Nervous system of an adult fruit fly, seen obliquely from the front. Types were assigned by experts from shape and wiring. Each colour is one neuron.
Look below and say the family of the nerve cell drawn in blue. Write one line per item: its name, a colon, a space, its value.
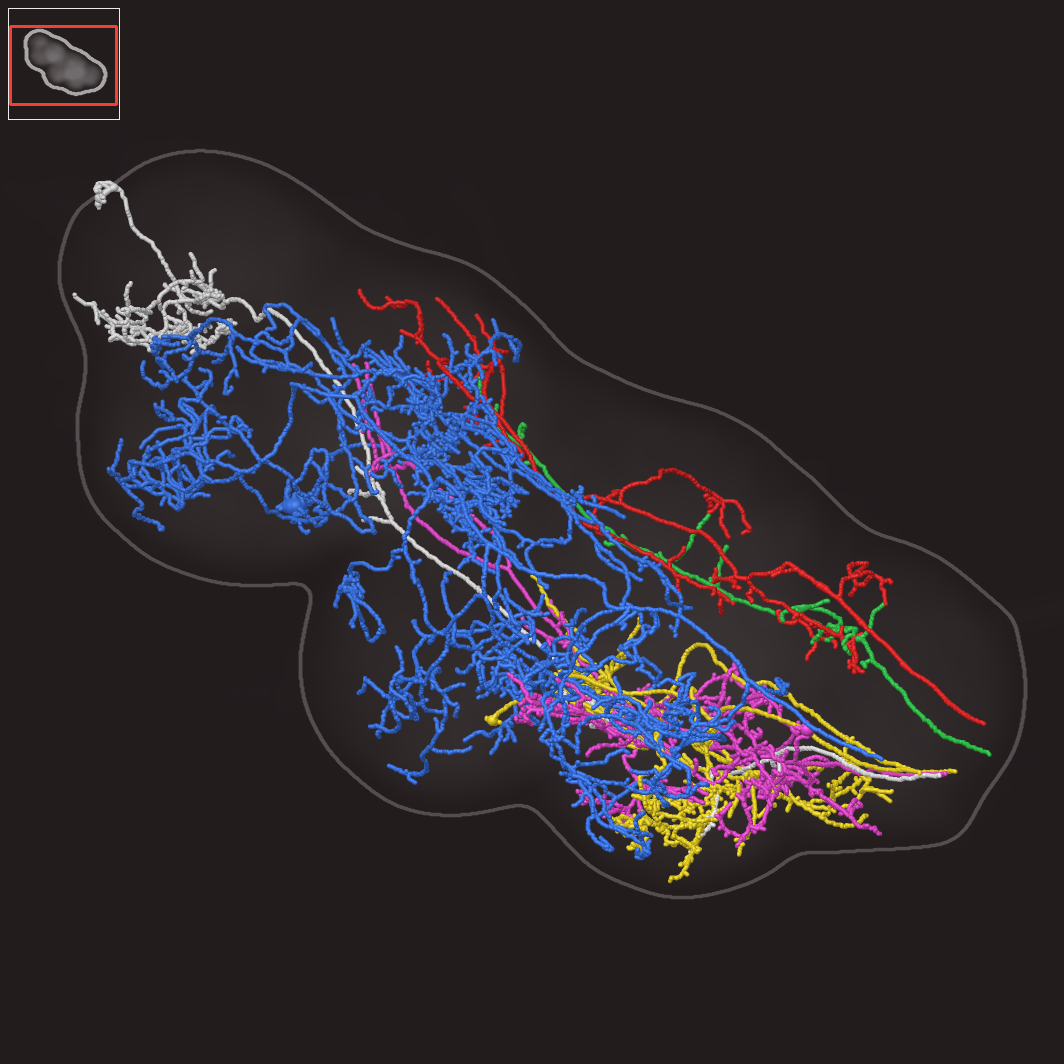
family: hemilineage 27X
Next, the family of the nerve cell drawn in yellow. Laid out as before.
family: hemilineage 09B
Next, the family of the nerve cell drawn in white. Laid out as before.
family: hemilineage 09B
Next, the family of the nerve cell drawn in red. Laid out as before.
family: hemilineage LB6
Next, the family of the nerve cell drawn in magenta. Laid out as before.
family: hemilineage 09B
